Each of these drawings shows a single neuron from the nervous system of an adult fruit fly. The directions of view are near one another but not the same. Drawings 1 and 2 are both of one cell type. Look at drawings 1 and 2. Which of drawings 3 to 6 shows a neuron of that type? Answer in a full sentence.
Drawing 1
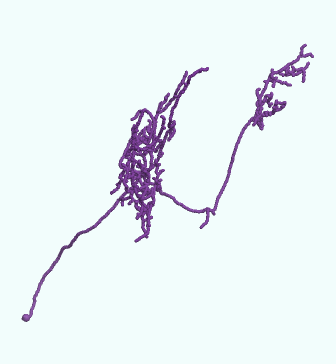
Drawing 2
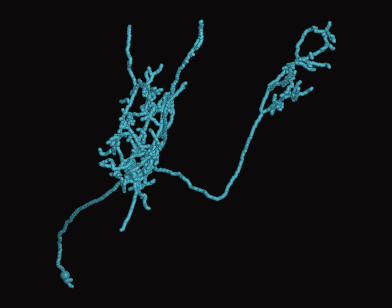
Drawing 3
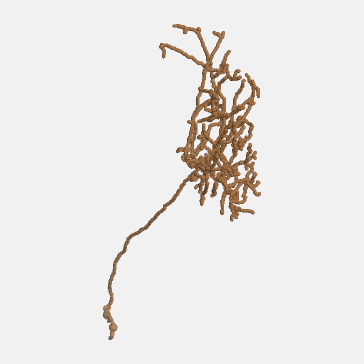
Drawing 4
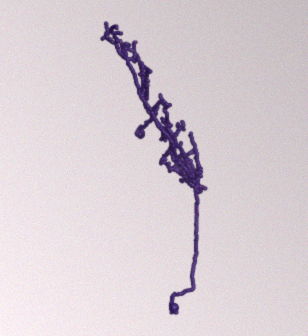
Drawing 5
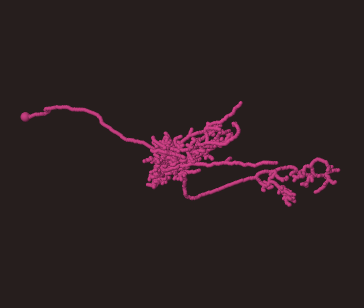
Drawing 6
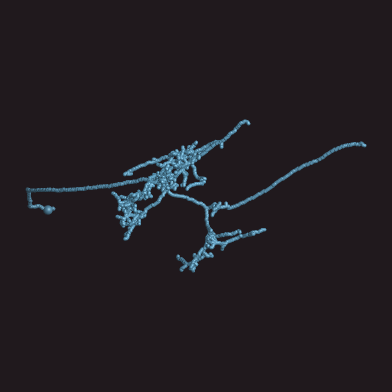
Drawing 5 is of the same cell type.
